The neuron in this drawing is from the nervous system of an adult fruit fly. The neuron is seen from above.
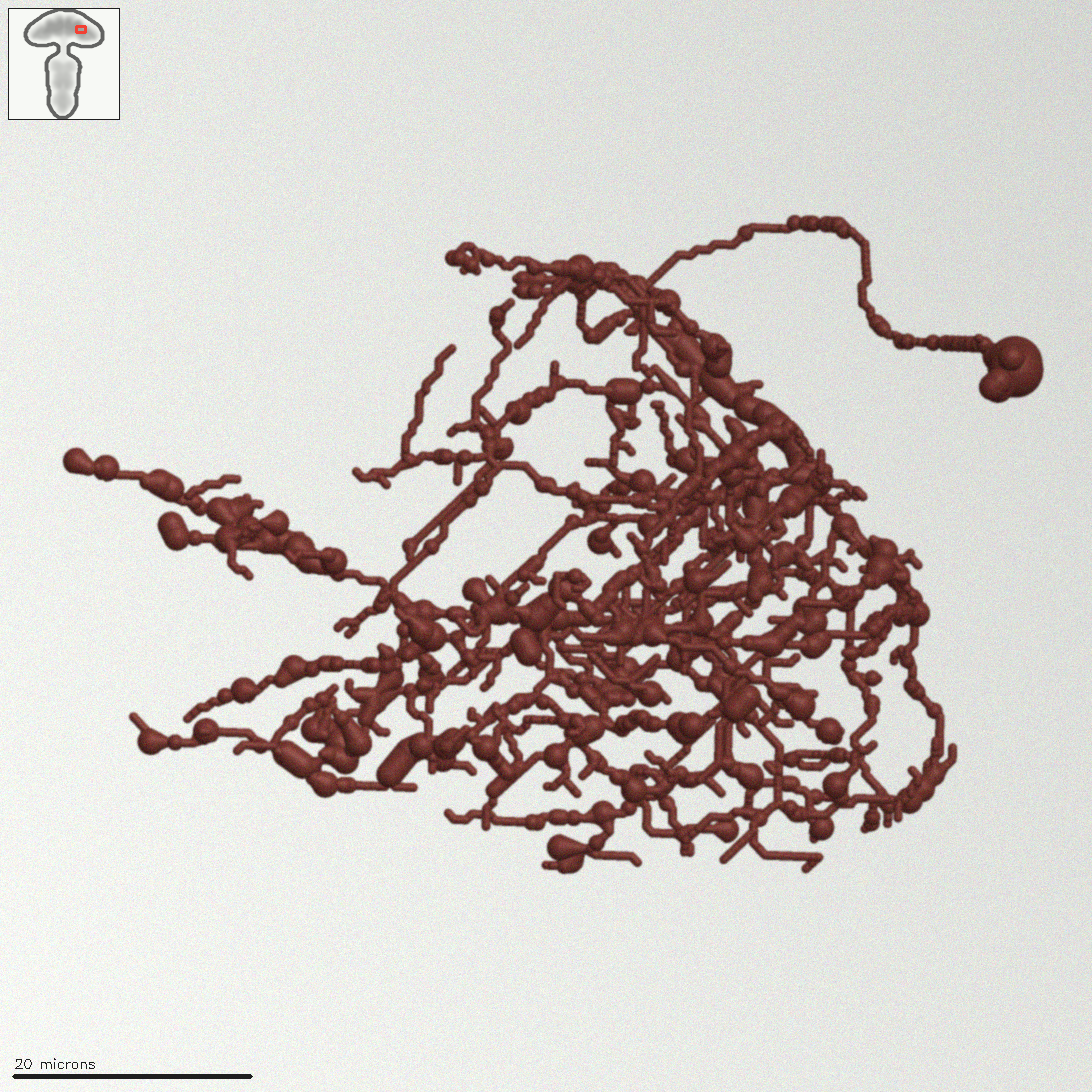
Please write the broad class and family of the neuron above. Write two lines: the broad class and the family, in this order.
central-brain intrinsic neuron
hemilineage LHl1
